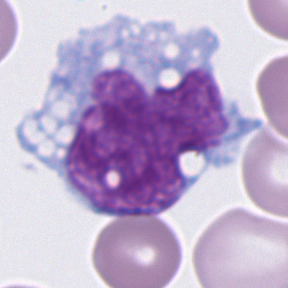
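Monocyte, the nucleated cell at the centre. Irregularly folded nucleus with a deep notch in its upper border; chromatin fine and lacy rather than coarsely clumped. Many small clear round vacuoles crowd the left-side cytoplasm, and a small clear vacuole lies over the lower nucleus.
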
